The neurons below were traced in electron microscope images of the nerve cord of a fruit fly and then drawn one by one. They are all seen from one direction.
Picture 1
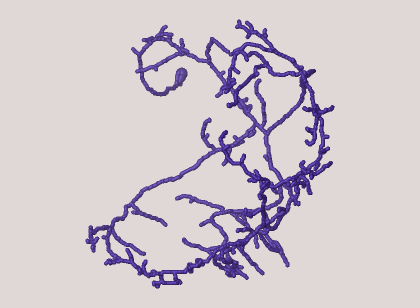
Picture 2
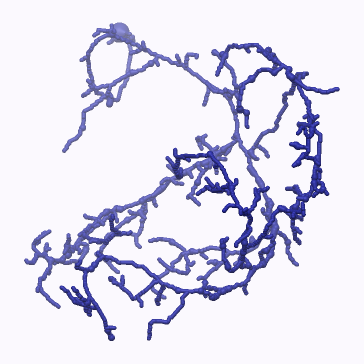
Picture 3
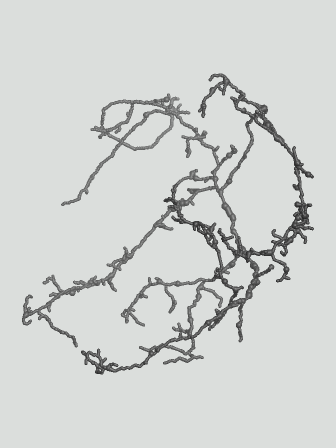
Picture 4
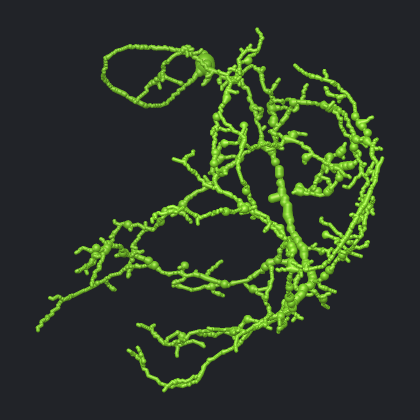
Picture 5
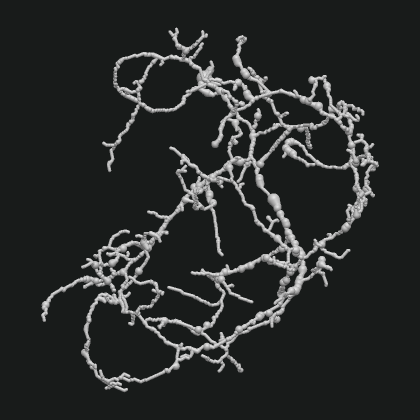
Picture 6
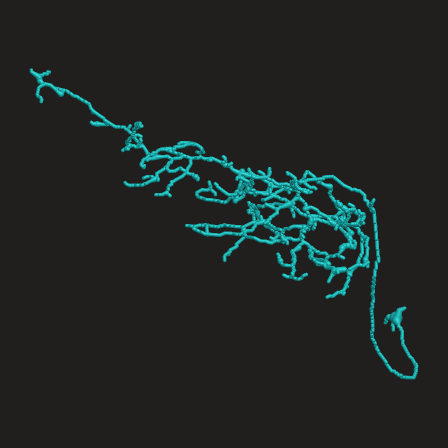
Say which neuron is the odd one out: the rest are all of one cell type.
6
